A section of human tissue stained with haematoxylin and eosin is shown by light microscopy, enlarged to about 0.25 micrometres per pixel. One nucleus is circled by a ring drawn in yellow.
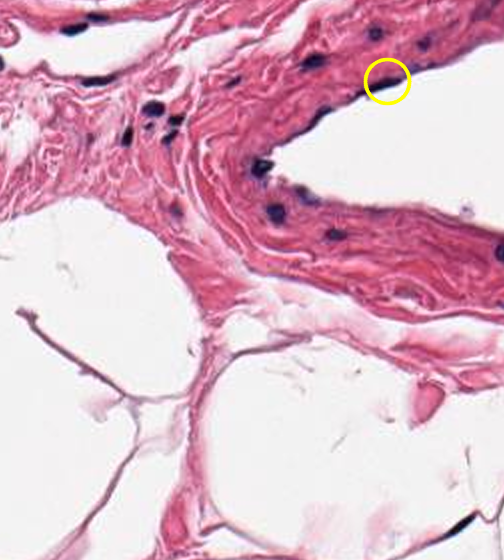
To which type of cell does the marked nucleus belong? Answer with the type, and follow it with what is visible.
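It is an endothelial cell. The nucleus is thin and elongated, stretched flat parallel to the surface it lies on. The nucleus stains dark and even throughout, with no internal detail visible. The cell lies at the very edge of the pink wall, directly bordering the empty white lumen of the vessel and following its curve. No separate cytoplasm can be made out around the nucleus; the cell blends into the pink wall beneath it.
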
